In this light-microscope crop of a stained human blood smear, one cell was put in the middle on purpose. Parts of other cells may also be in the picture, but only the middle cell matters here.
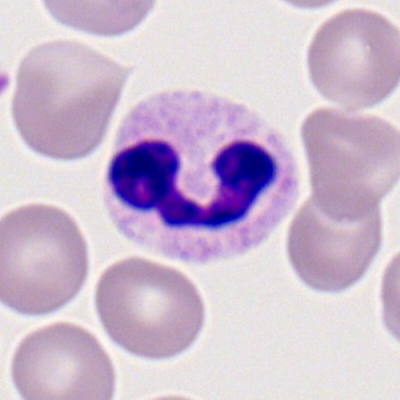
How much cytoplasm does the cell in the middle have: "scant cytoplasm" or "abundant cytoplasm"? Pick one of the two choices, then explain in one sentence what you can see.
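Abundant cytoplasm. The cytoplasm is plentiful and pale pink-lilac.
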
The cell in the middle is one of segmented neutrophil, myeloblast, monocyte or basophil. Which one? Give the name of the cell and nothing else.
segmented neutrophil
